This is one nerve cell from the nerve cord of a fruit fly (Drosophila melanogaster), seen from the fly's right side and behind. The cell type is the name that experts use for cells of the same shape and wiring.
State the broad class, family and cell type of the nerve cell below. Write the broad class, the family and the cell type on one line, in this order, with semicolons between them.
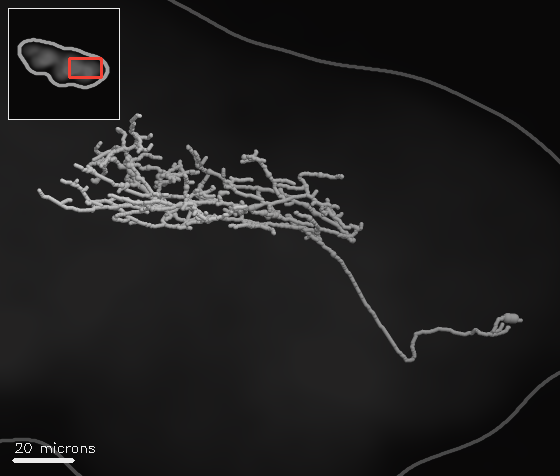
ascending neuron; hemilineage 16B; AN16B081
